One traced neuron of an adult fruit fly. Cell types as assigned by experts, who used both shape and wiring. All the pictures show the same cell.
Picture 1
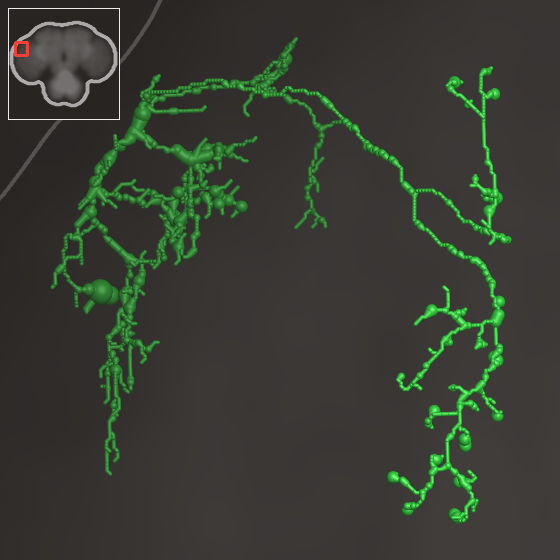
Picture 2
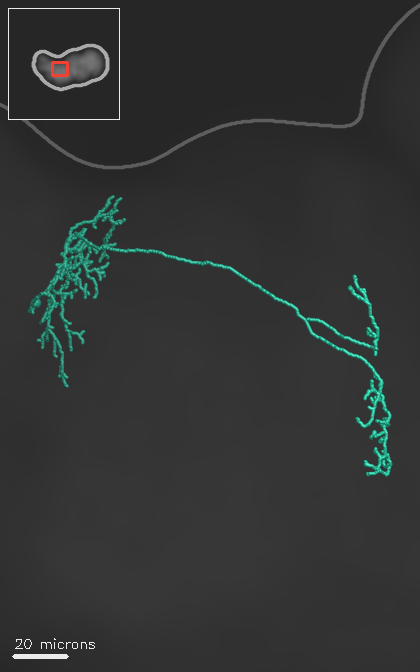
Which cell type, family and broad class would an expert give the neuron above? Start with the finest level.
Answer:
Lawf1; Lawf; optic-lobe intrinsic neuron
